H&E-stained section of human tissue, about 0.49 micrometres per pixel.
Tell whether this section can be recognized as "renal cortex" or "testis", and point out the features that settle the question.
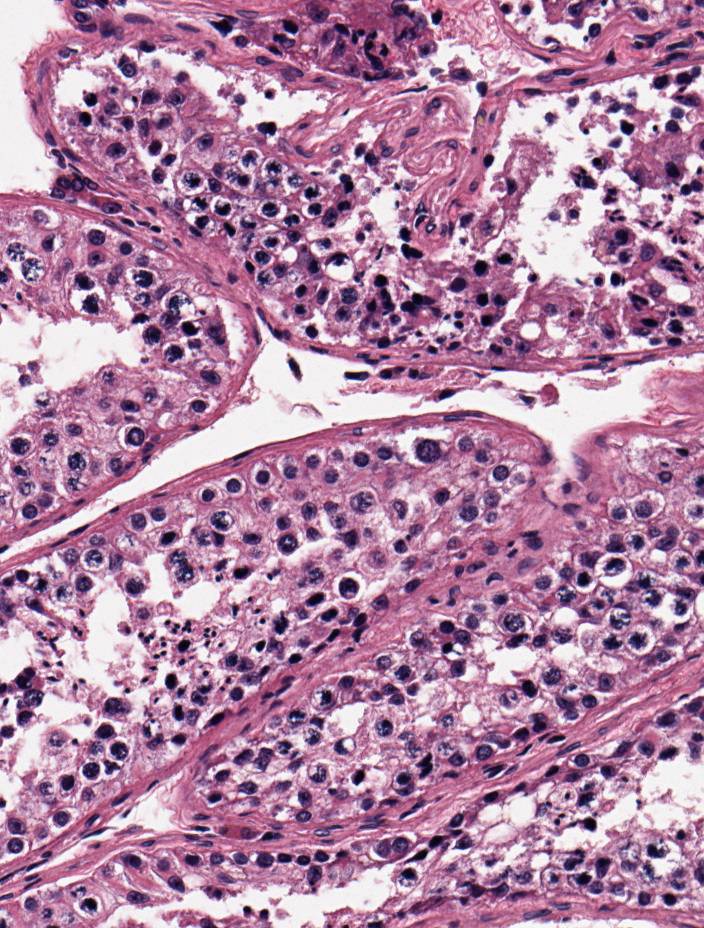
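Testis. Elongated, obliquely cut tubules fill the field side by side, running roughly from lower left to upper right. Each thin pink fibrous wall holds flattened, dark, spindle-shaped nuclei. Their lining is a crowded epithelium many cells deep rather than a single layer. Small, dense, very dark nuclei gather toward the centres, as in the lower left tubule.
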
